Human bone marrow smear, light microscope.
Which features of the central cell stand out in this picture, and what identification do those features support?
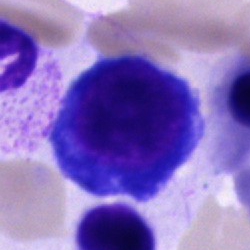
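First, the outline: roughly round, with a slightly uneven, bumpy edge. Next, the chromatin: dark purple and finely textured, with no coarse clumps. Then the cytoplasm, which is deep blue and shows no vacuoles. Last, the name: proerythroblast.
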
